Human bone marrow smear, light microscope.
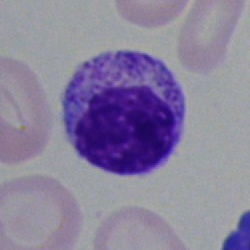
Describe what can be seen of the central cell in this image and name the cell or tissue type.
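The nucleus sits in the lower part of the cell, its chromatin dark purple and clumped. Above it the cytoplasm forms a crescent, filled with many purple granules. So that's a myelocyte.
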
